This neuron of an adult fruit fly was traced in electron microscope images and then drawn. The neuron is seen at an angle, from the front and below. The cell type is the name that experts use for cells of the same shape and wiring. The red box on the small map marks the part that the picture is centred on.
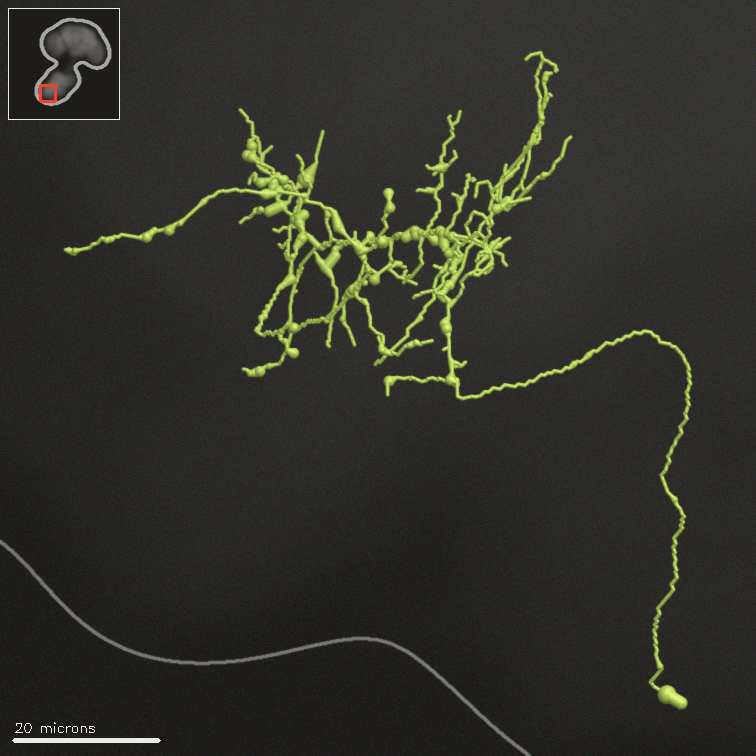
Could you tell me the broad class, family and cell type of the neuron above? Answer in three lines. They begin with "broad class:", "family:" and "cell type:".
broad class: nerve-cord intrinsic neuron
family: hemilineage 14A
cell type: IN14A087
